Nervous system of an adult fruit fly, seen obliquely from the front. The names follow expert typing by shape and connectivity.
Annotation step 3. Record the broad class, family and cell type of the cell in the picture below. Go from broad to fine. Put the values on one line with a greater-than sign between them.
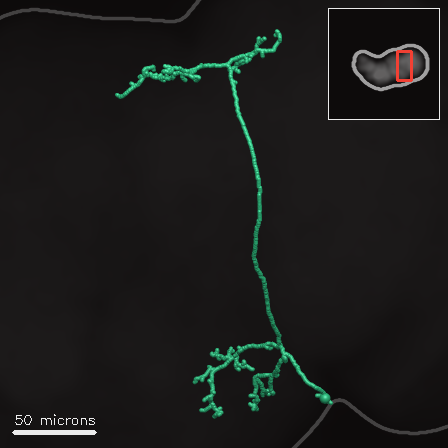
central-brain intrinsic neuron > hemilineage FLAa2 > SMP730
